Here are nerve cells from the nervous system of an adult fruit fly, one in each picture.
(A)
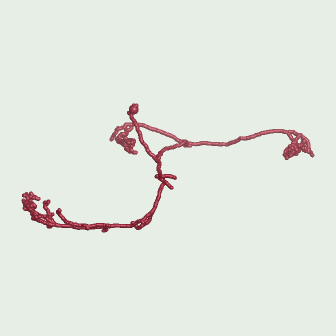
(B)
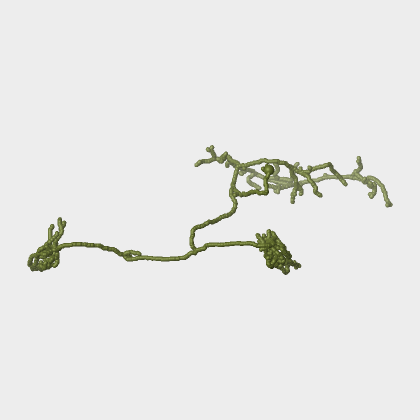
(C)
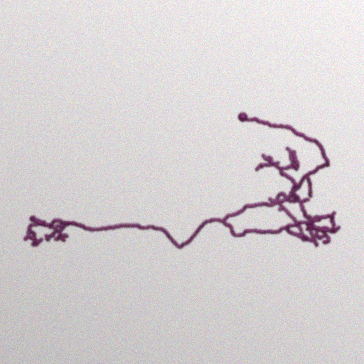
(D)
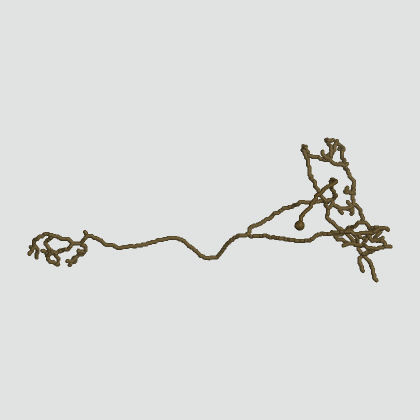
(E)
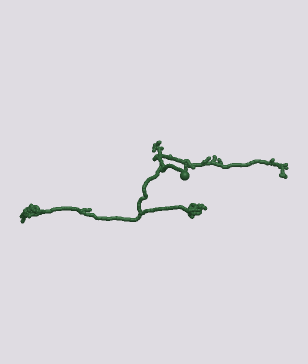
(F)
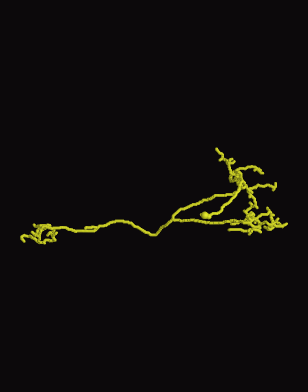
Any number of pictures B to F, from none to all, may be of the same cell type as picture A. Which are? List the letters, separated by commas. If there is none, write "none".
B, E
